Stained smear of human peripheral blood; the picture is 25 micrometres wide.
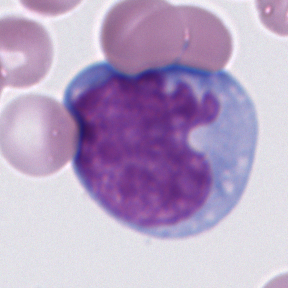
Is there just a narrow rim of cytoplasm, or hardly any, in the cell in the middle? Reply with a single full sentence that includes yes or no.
No, the cell's cytoplasm is ample, not a thin rim.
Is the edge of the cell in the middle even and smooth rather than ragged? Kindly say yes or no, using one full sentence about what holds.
Yes, along its outline the cell is smooth, with no projections.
